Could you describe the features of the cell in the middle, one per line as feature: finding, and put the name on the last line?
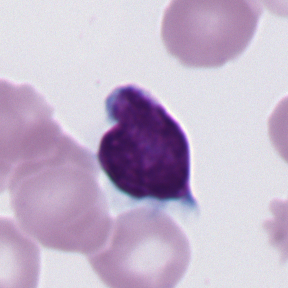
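Outline: nucleus notched at upper left, somewhat heart-shaped
Nucleoli: none seen
Cytoplasmic granules: none visible
Tag: small, pointed, bluish, projecting from lower right of cell
Identity: typical lymphocyte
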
